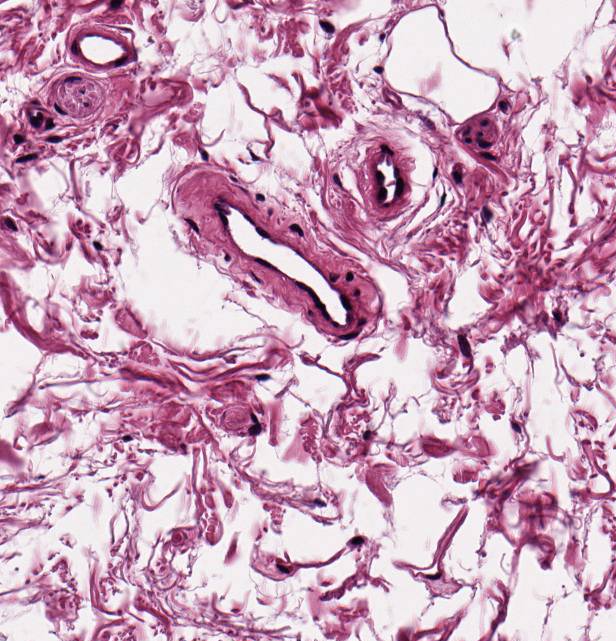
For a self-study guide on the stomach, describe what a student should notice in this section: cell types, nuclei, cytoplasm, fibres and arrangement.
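This is loose connective tissue: wavy pink fibre bundles, loosely separated, with wide clear spaces throughout. Running diagonally through the centre, from upper left down towards the right, is an elongated vessel with an open lumen, lined by flattened, dark endothelial nuclei. Those clear spaces are irregular, not the round, thin-walled vacuoles of fat cells.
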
